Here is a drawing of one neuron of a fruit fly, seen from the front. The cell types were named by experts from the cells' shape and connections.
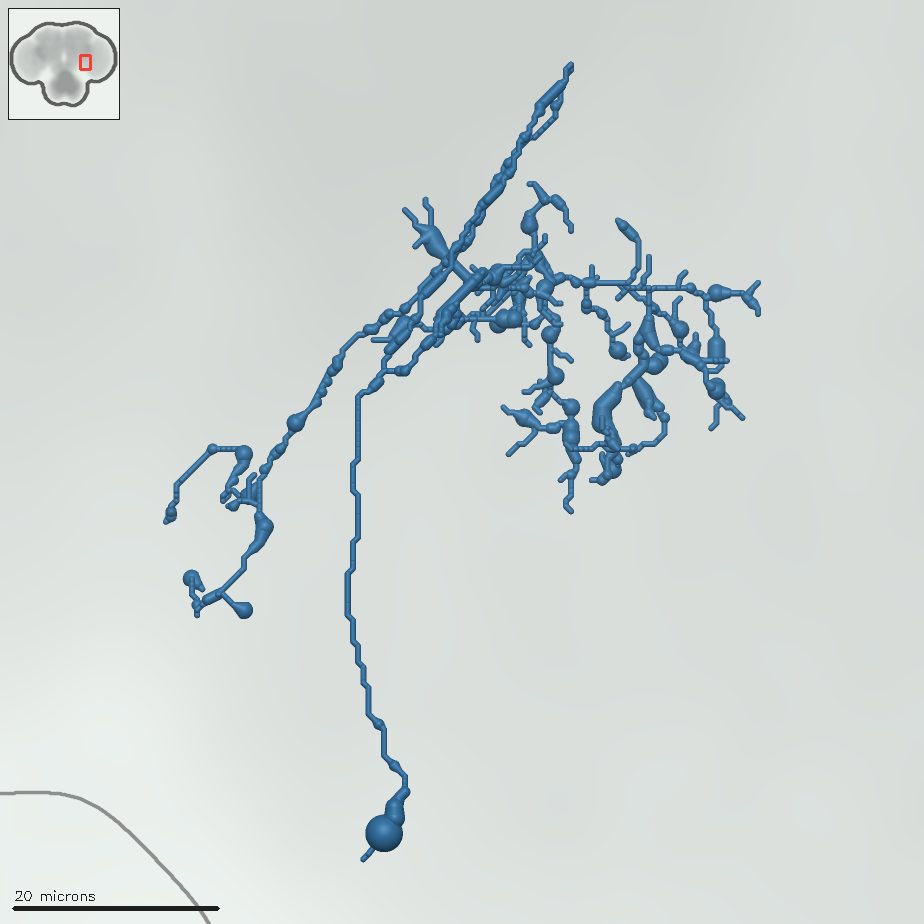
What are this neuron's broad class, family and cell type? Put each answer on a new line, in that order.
optic-lobe intrinsic neuron
Li
Li21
